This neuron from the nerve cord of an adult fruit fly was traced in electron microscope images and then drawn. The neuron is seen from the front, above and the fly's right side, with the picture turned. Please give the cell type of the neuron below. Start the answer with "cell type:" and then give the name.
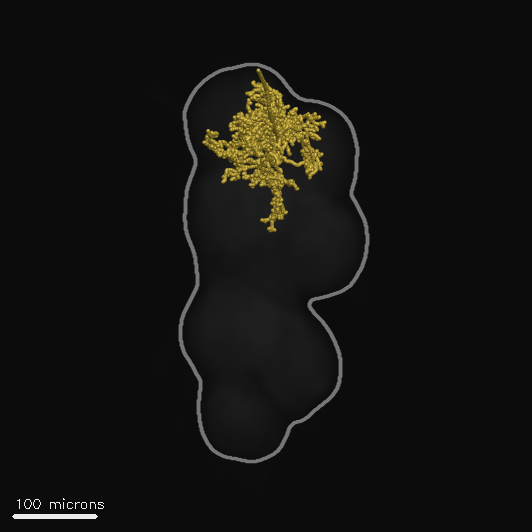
cell type: AN05B010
